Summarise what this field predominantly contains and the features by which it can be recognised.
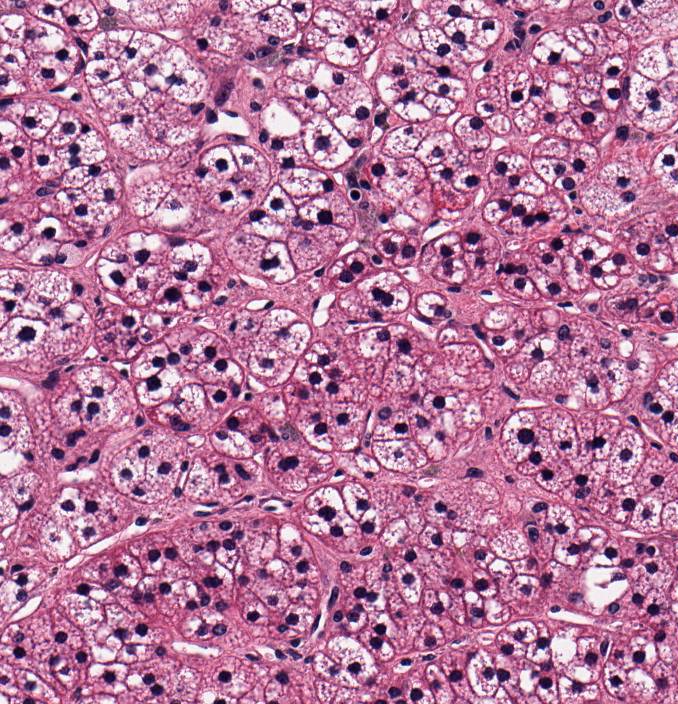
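This is zona fasciculata of the adrenal gland. First, cytoplasm is pale and finely vacuolated, foamy-looking.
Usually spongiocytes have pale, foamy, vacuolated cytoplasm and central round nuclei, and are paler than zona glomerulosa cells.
Second, most cells have one small, round, dark nucleus near the centre. Third, thin septa holding thin-walled capillaries with flattened endothelial nuclei separate the cells into rounded nests.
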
